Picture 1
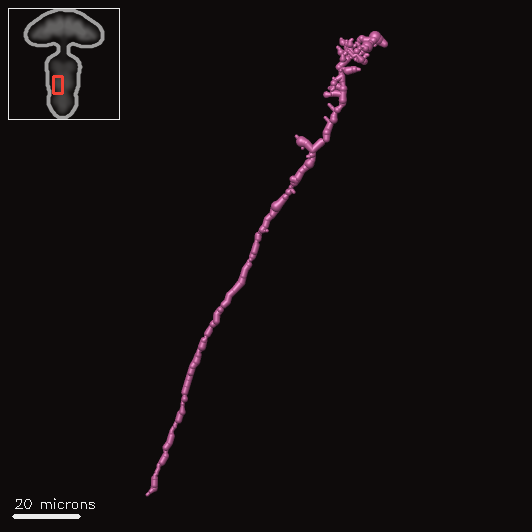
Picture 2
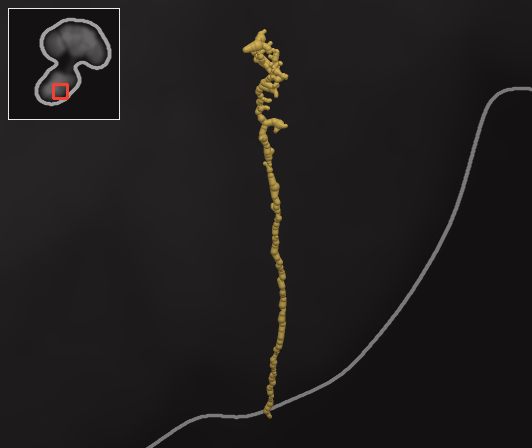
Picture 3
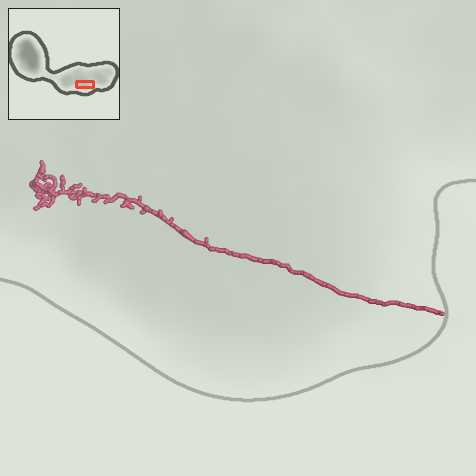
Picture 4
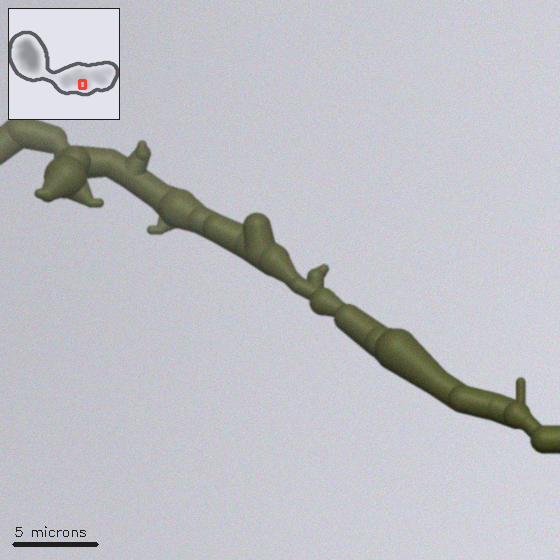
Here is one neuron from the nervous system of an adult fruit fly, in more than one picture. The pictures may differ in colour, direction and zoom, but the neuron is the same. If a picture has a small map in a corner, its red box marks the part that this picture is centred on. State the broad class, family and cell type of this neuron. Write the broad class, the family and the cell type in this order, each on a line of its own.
sensory neuron entering the nerve cord
class mechanosensory proprioceptive
SNpp47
